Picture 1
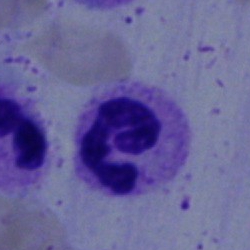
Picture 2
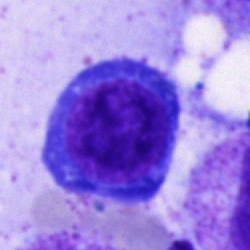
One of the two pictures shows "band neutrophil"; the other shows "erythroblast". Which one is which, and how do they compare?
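Picture 1 shows a band neutrophil, and picture 2 shows an erythroblast. Both cells have a smooth outline, round in the first and roughly round in the second. In the band neutrophil, the nucleus is bent into a C that opens toward the right, and its dark purple chromatin is densely clumped, with no nucleolus in view.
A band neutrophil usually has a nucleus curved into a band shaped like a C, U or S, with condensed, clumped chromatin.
Its cytoplasm holds no vacuoles, and the left edge of the picture cuts through another nucleated cell. In the erythroblast, by contrast, a band of cytoplasm runs around the nucleus on every side and is widest towards the lower left. This cytoplasm is deep blue and shows no granules.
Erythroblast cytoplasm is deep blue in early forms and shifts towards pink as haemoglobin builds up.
Round, empty white spaces sit just outside the cell at its upper right.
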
